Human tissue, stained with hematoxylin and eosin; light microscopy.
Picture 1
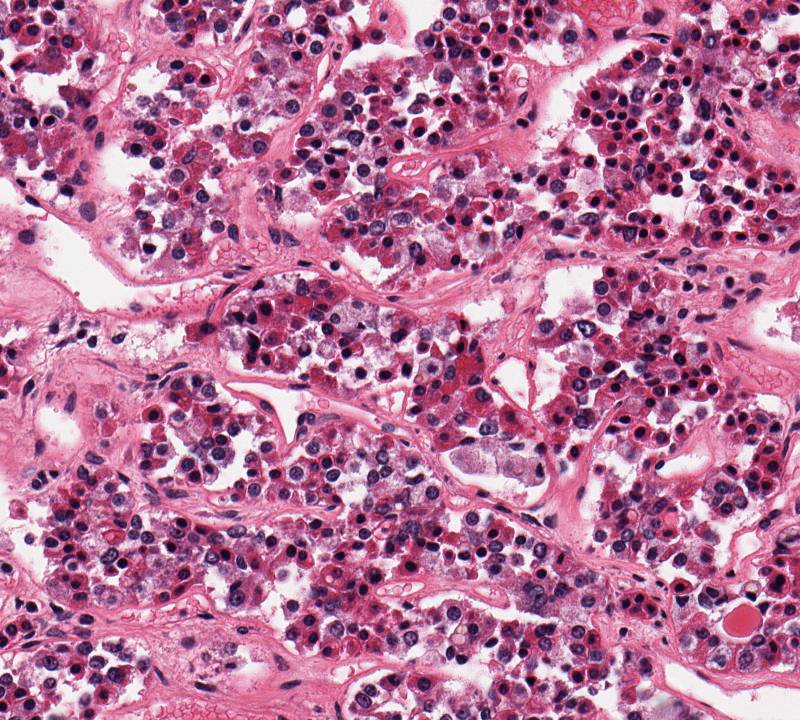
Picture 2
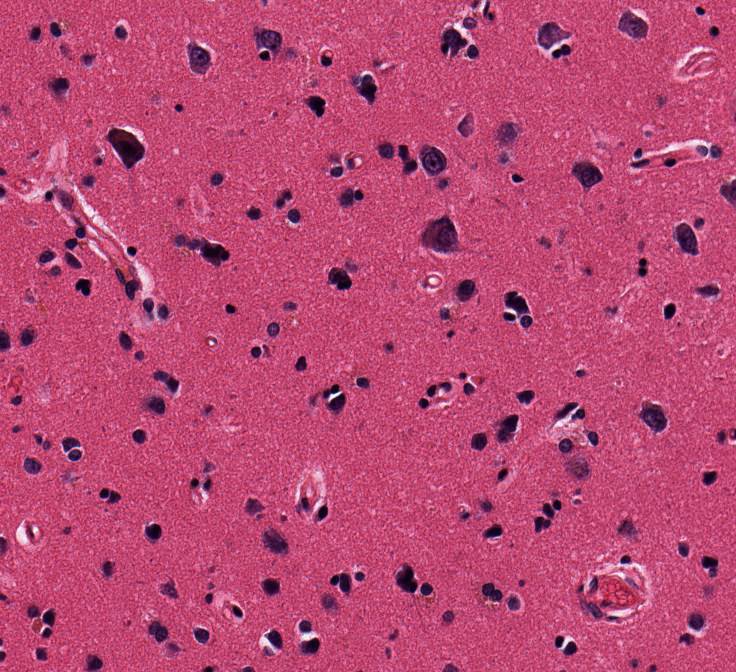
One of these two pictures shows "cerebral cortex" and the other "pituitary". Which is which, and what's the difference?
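Picture 1 is pituitary and picture 2 is cerebral cortex. In the first, cells sit in nests and cords between thin fibrous septa. The nests mix cells with bright red eosinophilic cytoplasm, purplish granular ones and pale, poorly staining ones, and most nuclei are round, dark and fairly uniform. The second lacks glands, tubules or organised units, and its cells lie singly or in small groups on a continuous pink background. Small round dark nuclei with scant cytoplasm far outnumber larger angular cells with purple-tinged cytoplasm, and the one in the upper middle has a pale round nucleus with a distinct nucleolus.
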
